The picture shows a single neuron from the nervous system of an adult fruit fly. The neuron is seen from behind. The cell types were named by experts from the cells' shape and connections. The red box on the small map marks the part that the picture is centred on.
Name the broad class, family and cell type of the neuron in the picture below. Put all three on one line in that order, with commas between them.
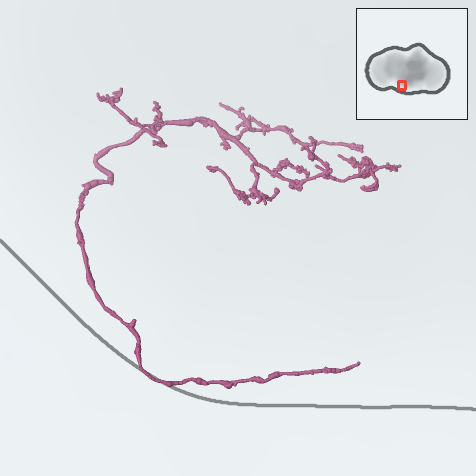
sensory neuron entering the brain, class mechanosensory, aPhM1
